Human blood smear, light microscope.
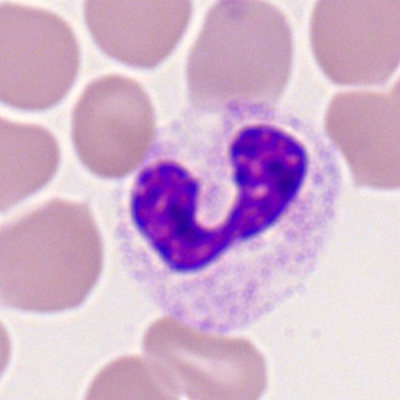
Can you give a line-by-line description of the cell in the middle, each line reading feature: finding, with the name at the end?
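Outline: roughly round.
Nucleus: a single band bent into a U shape that opens upward.
Nucleoli: none visible.
Cytoplasm: filled with fine lilac granules.
Name: band neutrophil.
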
